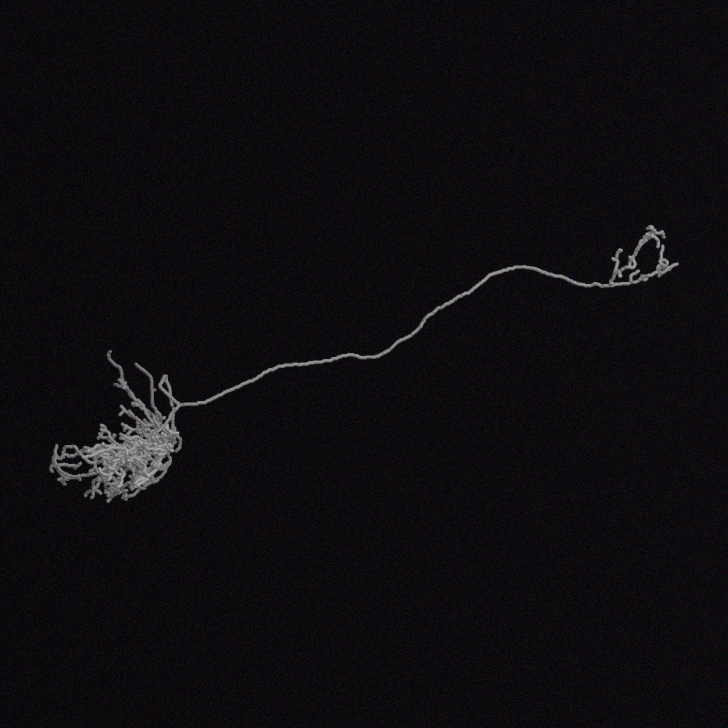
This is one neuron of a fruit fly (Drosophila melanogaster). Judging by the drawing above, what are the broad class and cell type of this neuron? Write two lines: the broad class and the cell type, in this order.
ascending neuron
ANXXX026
